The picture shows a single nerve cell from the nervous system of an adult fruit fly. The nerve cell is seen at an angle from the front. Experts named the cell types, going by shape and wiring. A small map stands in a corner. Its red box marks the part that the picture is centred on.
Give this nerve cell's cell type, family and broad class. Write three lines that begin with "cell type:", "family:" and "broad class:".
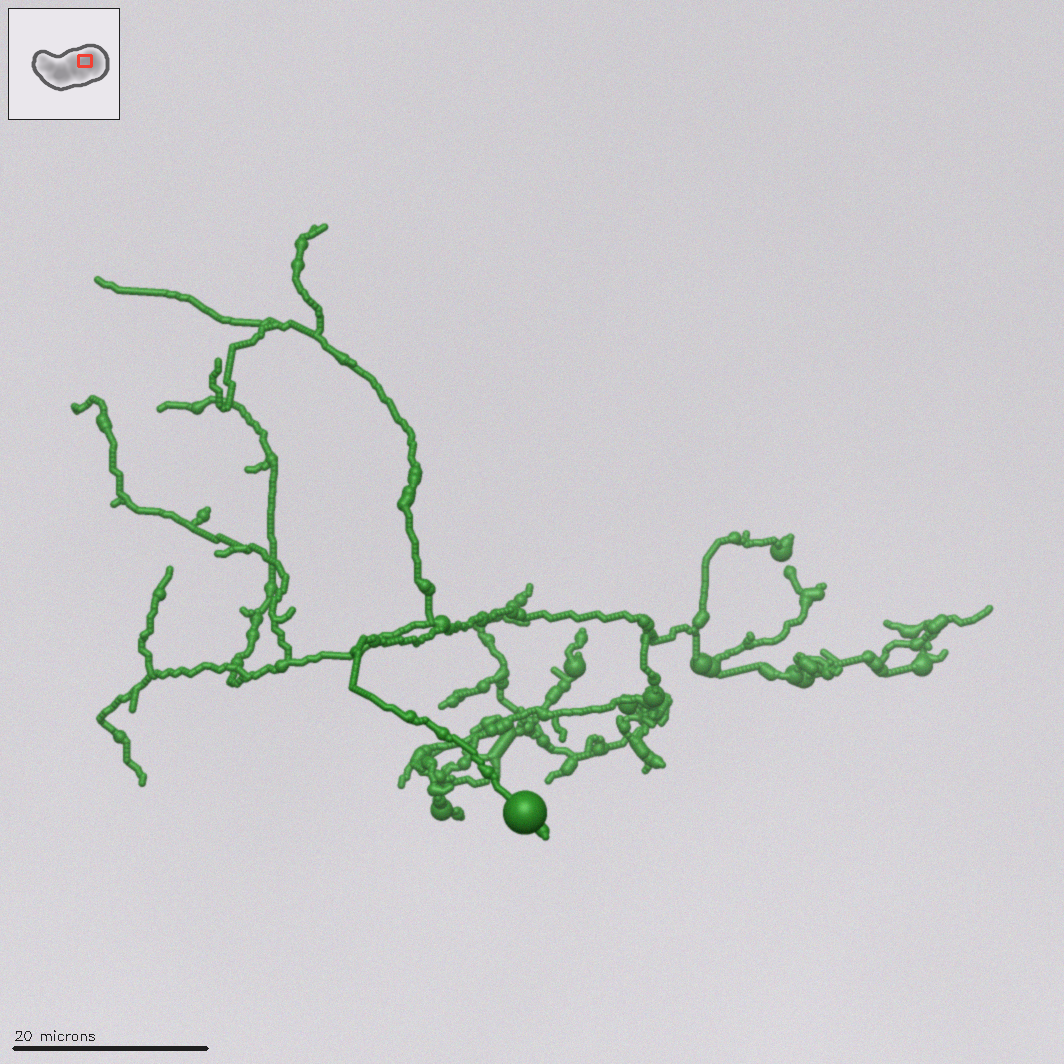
cell type: PAM06
family: class DAN
broad class: central-brain intrinsic neuron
